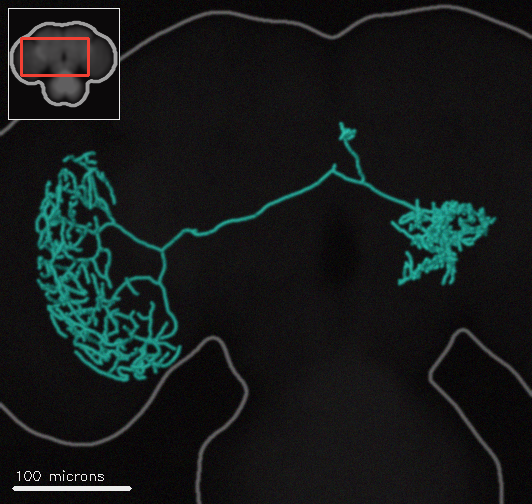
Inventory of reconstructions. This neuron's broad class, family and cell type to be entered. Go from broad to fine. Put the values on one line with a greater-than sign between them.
visual centrifugal neuron > LPT > LPT57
